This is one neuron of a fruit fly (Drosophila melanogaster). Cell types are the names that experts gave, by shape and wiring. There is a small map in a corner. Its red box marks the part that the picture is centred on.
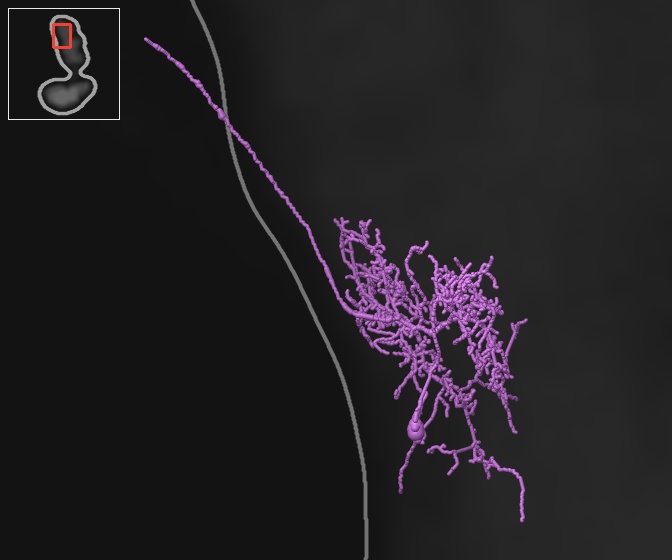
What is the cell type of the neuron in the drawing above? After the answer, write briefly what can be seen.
The cell type is MNad02. It is a motor neuron of the nerve cord. The picture shows dozens of branch ends. In this view it is taller than it is wide.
